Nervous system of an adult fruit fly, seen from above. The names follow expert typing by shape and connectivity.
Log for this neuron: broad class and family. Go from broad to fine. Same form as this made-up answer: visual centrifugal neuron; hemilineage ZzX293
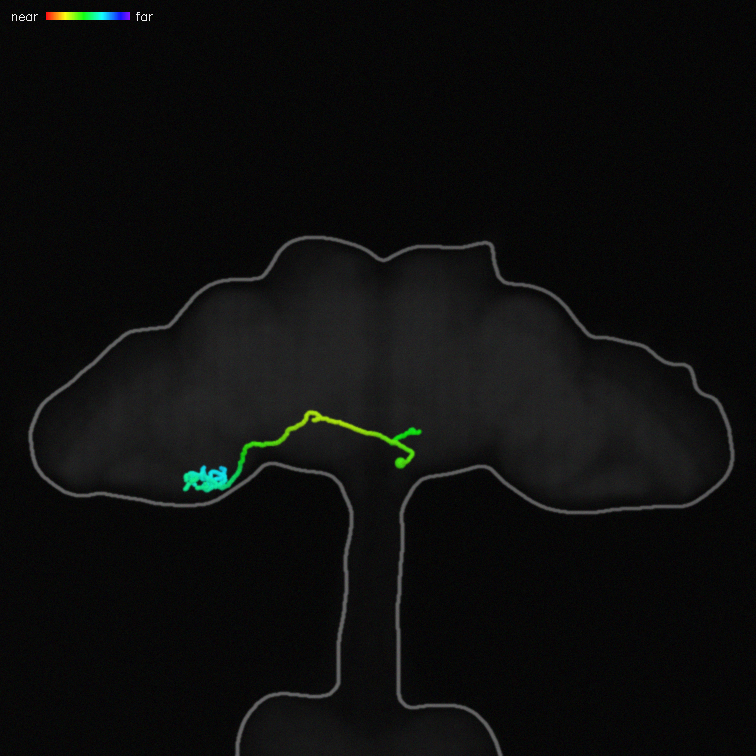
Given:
visual centrifugal neuron; LopVC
